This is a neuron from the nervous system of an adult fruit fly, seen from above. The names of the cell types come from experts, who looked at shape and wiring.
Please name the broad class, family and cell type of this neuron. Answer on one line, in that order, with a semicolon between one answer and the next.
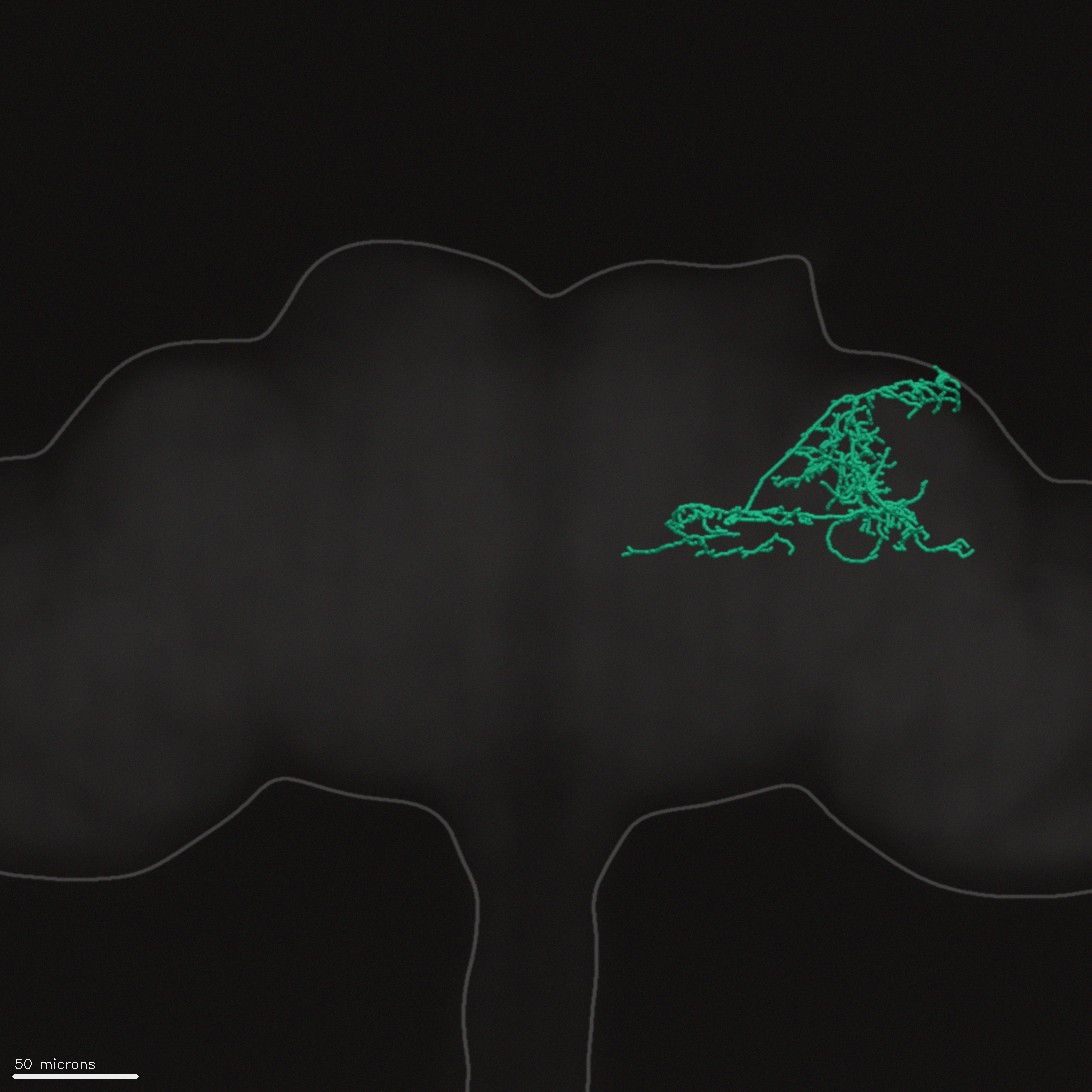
central-brain intrinsic neuron; hemilineage VLPa1_medial; aSP10A_a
